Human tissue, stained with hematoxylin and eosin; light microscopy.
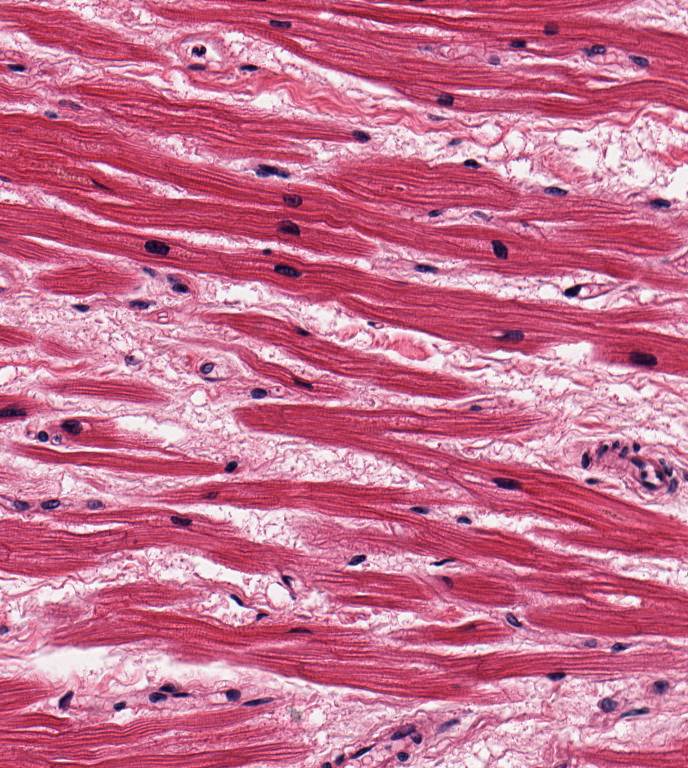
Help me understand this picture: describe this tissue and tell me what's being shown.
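Fibre direction: elongated muscle fibres run roughly parallel across the whole field, sloping upper left to lower right. Nuclei: dark, oval, central within the fibres rather than at their edges. Between fibres: wide pale spaces holding loose, wispy pink fibrillar material. Staining: fibres deep pink-red, much darker than that material. The tissue is atrial appendage of the heart.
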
